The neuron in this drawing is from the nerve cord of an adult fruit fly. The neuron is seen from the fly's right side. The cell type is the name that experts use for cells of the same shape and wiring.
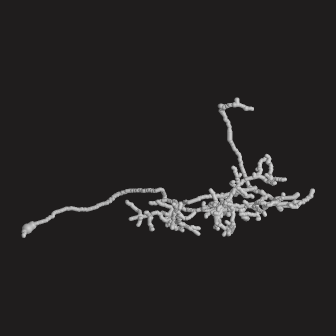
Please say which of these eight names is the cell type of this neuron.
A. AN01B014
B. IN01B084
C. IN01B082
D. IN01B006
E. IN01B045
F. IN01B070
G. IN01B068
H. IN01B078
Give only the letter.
G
